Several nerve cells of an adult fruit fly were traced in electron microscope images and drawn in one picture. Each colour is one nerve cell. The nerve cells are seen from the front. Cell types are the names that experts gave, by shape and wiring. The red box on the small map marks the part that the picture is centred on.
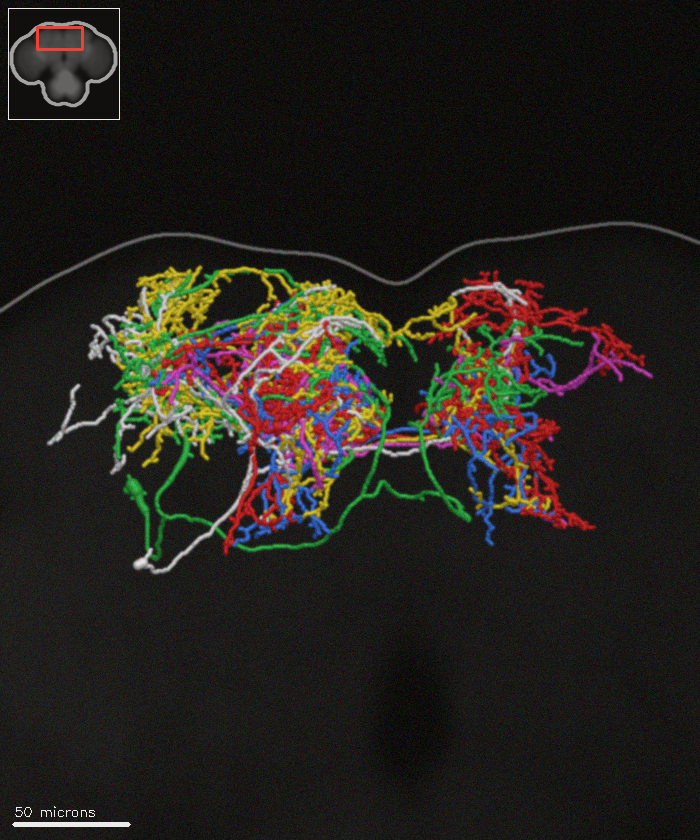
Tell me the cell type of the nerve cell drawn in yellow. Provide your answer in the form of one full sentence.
The type assigned to this nerve cell is SMP179.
